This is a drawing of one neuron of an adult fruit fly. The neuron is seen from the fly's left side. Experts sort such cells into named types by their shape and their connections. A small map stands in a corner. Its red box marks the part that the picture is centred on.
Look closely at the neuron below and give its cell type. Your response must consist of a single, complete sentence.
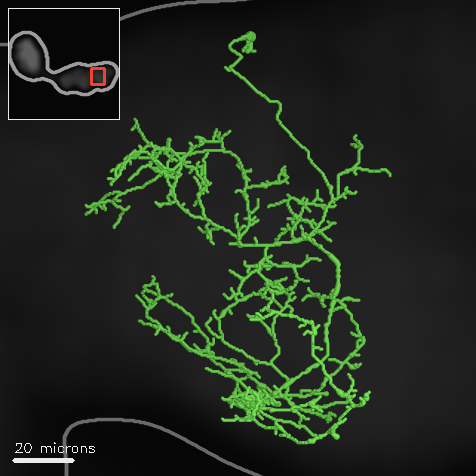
Typed by cell type, the neuron is INXXX340.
